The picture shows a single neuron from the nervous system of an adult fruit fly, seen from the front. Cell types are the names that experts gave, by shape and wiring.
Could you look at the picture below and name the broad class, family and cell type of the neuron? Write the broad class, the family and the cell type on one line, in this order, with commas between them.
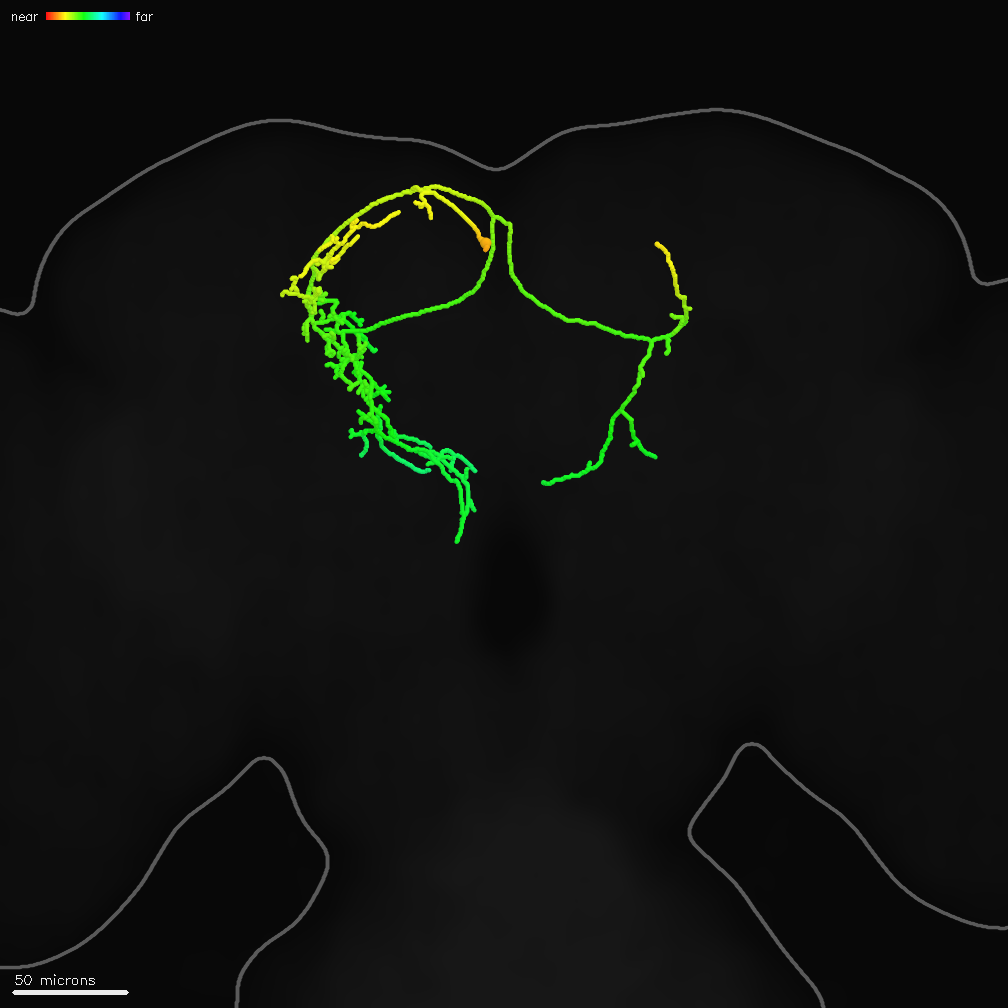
central-brain intrinsic neuron, hemilineage SMPad1, SIP141m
